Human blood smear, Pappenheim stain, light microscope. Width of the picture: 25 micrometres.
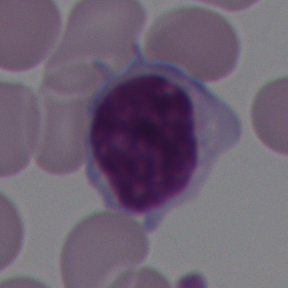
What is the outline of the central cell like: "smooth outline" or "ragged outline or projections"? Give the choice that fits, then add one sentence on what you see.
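Ragged outline or projections. Thin pointed projections stick out from the upper edge of the cell.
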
